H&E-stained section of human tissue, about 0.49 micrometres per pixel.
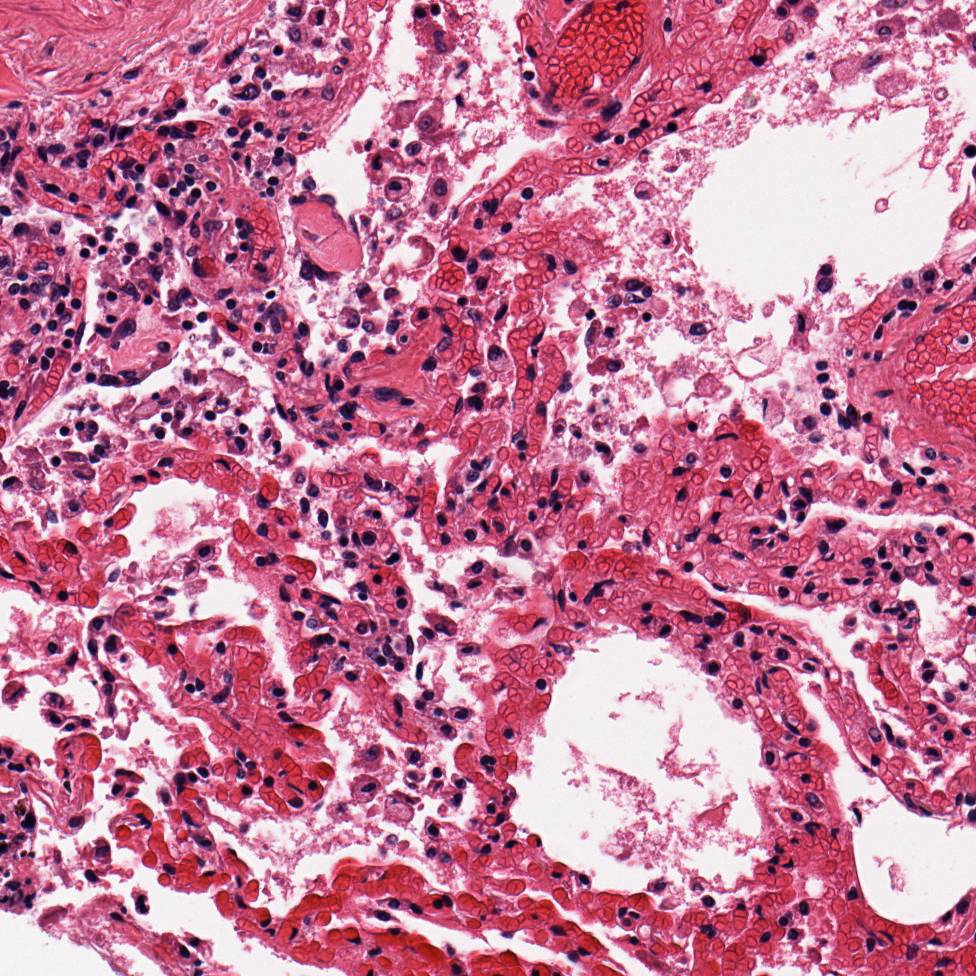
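Lung, haematoxylin and eosin: notice how the capillaries in the septa are distended and tightly packed with red blood cells throughout. Pale pink, finely granular material partly fills the open spaces, most visibly upper right, and in the upper centre those spaces hold free rounded cells with ample pale pink cytoplasm and single nuclei. A band of dense pink fibrous tissue takes up the top left corner.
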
